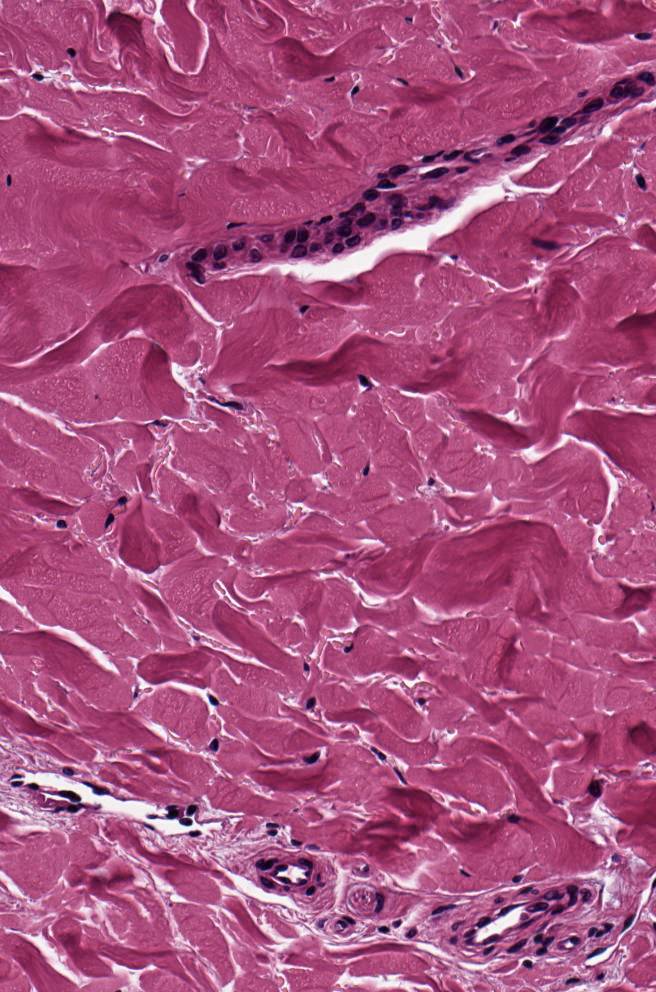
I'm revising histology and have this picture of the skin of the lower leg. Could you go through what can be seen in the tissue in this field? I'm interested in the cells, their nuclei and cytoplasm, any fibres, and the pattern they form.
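Everything here is densely packed, deeply eosinophilic bundles running in many directions; the few nuclei are small, dark, single, between bundles. Upper right, a slit-like vessel with a band of dark nuclei runs diagonally toward that edge. Near the bottom, several small round-lumened vessels cluster.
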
